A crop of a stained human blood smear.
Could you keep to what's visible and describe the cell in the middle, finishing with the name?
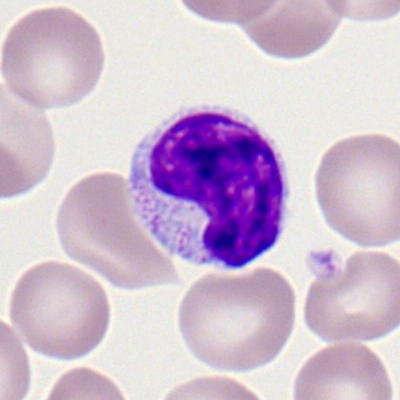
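First, the outline: rounded and smooth. Then the nucleus, which curves like a kidney, with the indentation facing the lower left. The cytoplasm is pale, lightly lilac I'd say rather than deep blue, and fine pinkish-purple granules are scattered through it. This is a lymphocyte.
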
